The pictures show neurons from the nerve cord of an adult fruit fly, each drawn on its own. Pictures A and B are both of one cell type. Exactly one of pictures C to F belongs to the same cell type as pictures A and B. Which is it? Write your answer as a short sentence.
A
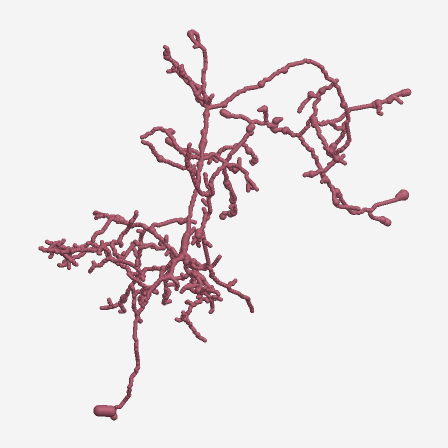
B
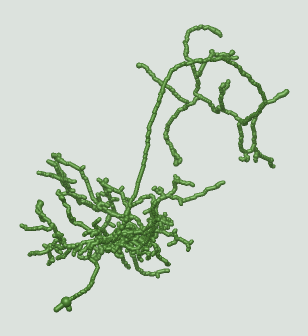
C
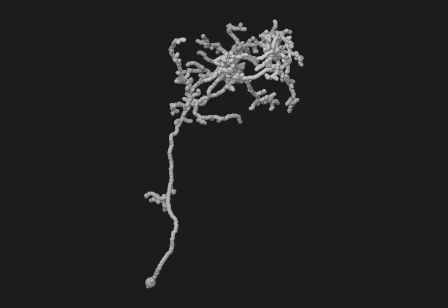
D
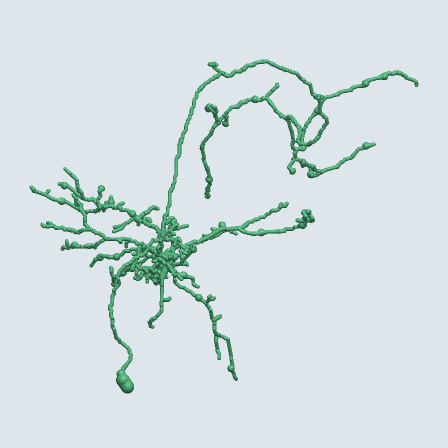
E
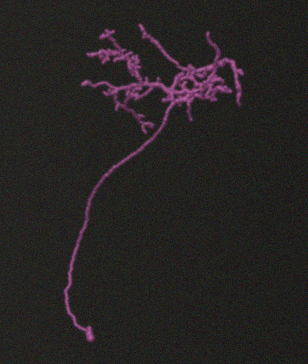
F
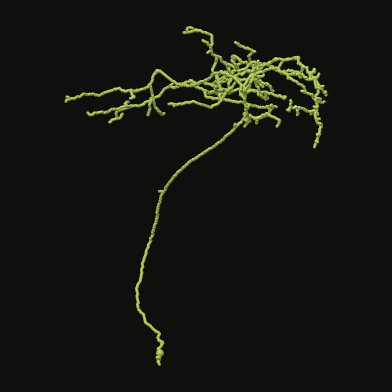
Picture D is of the same cell type.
